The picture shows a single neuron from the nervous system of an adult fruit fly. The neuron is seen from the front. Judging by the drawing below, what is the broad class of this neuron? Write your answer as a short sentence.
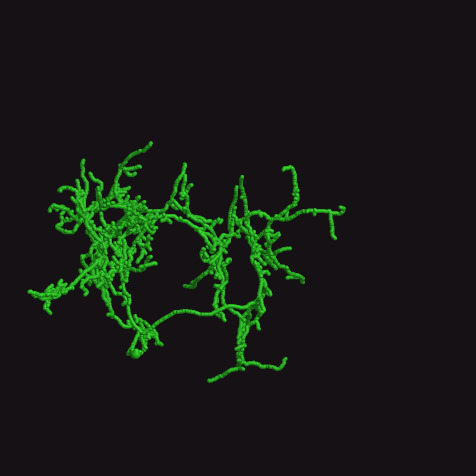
The broad class is central-brain intrinsic neuron.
